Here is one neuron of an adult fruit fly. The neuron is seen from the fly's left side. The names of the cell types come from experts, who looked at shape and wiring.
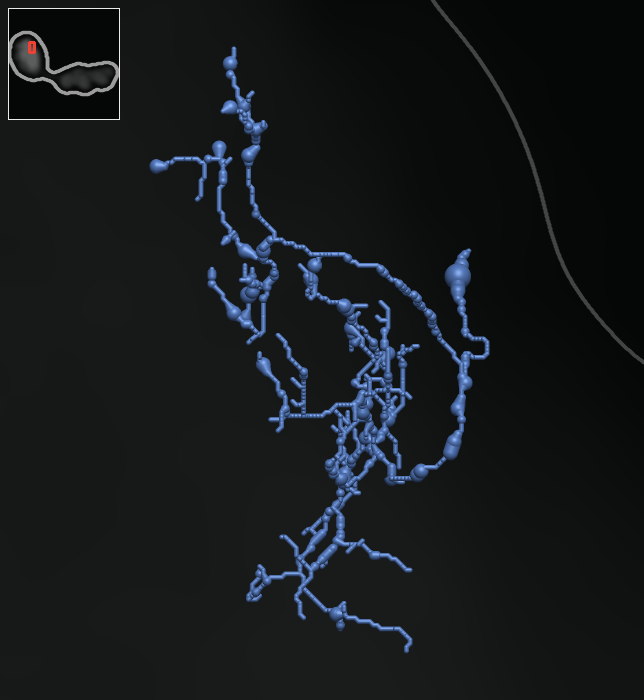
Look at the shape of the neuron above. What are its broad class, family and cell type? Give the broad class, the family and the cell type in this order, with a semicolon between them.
central-brain intrinsic neuron; hemilineage LHp3; LHPV5m1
